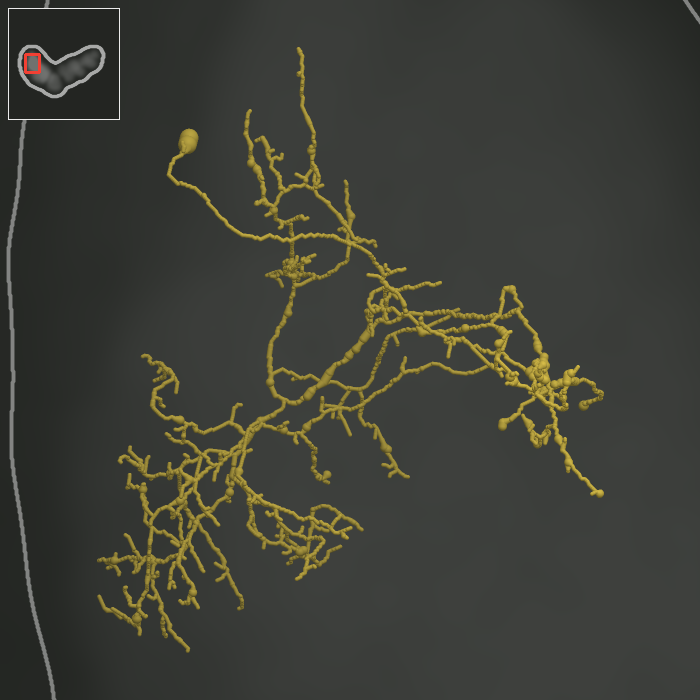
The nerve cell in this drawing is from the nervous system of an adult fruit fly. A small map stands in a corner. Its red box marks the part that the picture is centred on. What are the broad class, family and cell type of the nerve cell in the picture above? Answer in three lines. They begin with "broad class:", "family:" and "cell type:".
broad class: central-brain intrinsic neuron
family: hemilineage VLPd1
cell type: AVLP045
